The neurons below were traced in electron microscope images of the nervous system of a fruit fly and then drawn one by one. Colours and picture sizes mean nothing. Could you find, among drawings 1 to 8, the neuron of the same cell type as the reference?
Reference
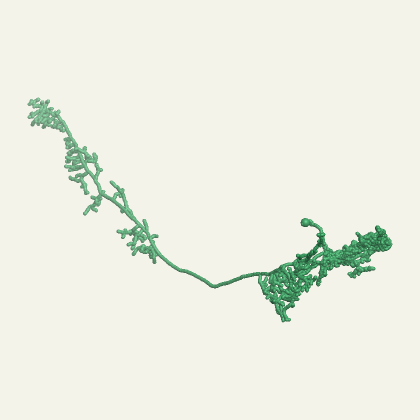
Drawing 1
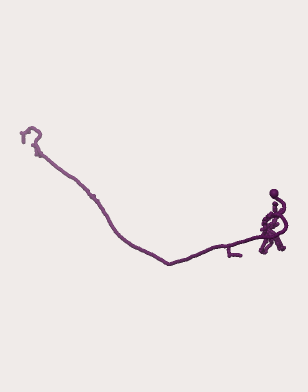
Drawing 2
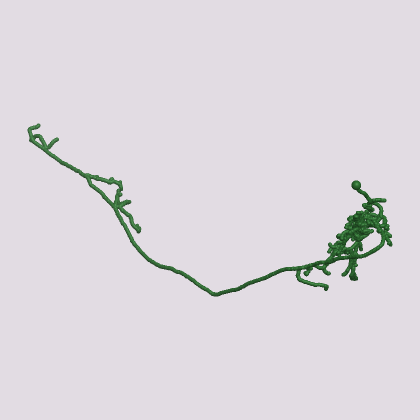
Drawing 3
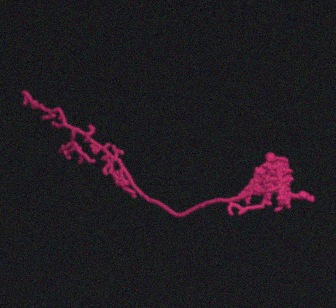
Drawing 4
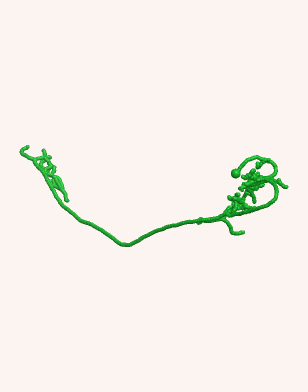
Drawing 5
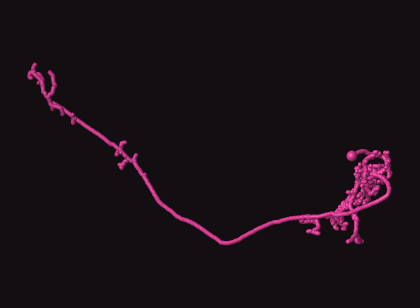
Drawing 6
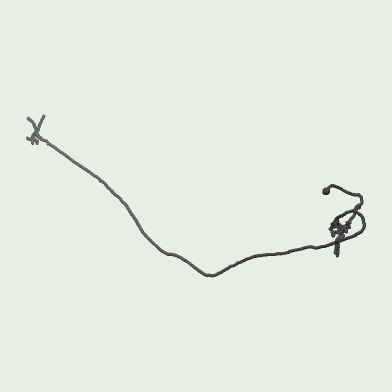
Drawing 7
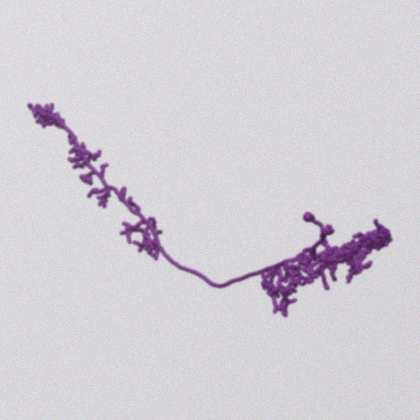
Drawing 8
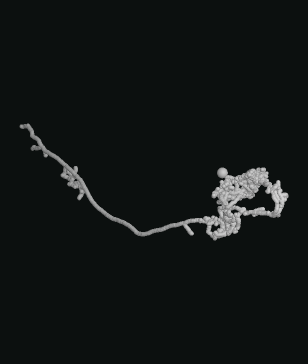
Drawing 7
